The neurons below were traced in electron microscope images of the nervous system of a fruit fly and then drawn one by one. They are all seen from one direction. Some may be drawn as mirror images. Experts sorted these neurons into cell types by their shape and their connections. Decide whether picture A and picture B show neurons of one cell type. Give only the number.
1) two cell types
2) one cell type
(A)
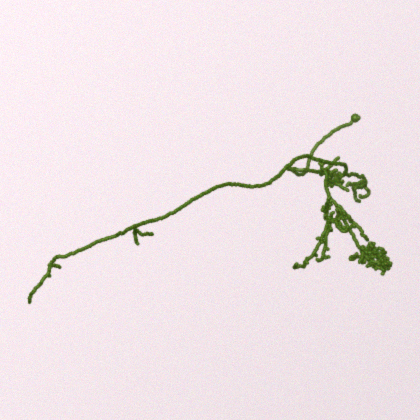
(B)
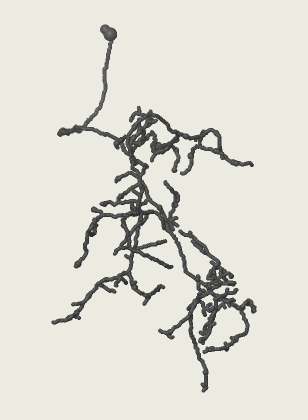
1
